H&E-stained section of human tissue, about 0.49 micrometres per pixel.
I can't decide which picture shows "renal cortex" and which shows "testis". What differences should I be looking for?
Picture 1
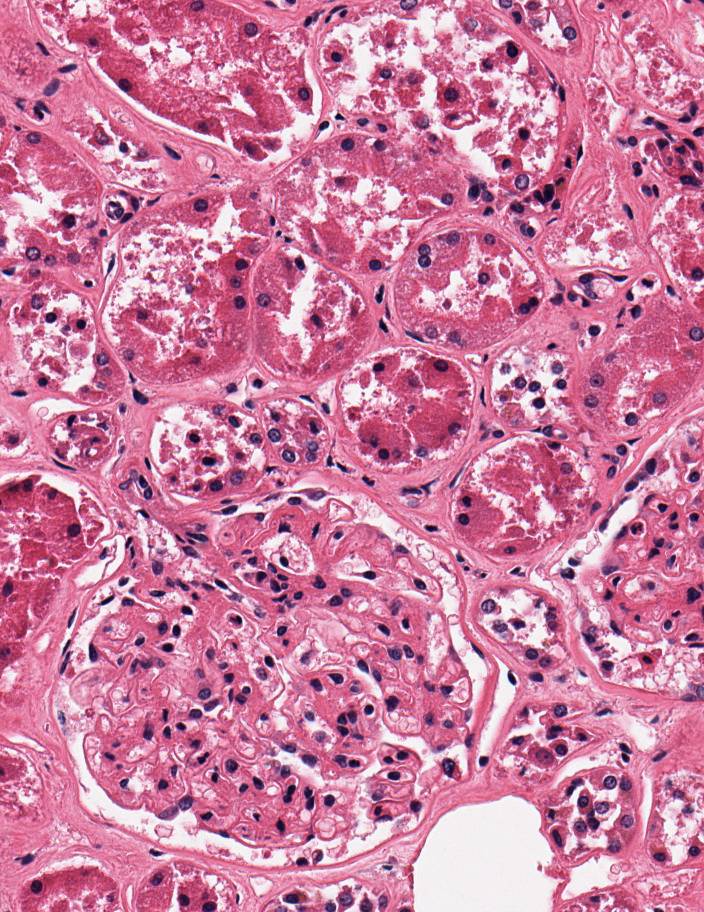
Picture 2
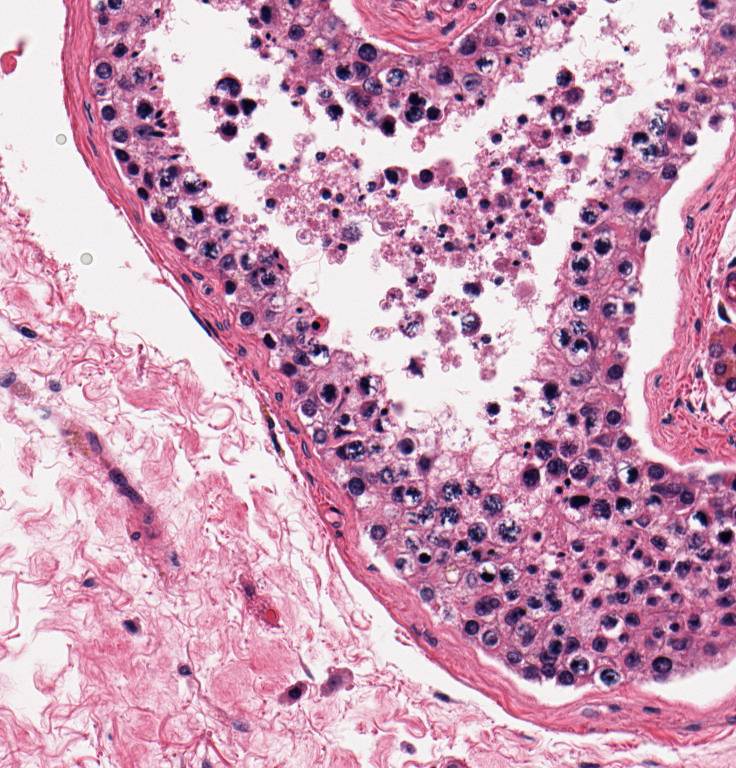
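Of the two, picture 1 is renal cortex and picture 2 is testis. A single large glomerulus fills much of the lower left, its lobulated tuft crowded with many dark nuclei, while tubules crowd around it above and to the right. The tubules in the upper half are rounded profiles lined by cells with abundant pink, granular cytoplasm, separated by thin bands of pink fibrous stroma with scattered small dark nuclei. In the testis, one large tubular unit with a curved outer border fills the centre and right, its lining stratified and many cell layers thick. A band of pink layered fibrous tissue with flattened, elongated nuclei bounds the unit, and the lower left holds loose, pale pink, wavy fibrous stroma with sparse nuclei.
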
